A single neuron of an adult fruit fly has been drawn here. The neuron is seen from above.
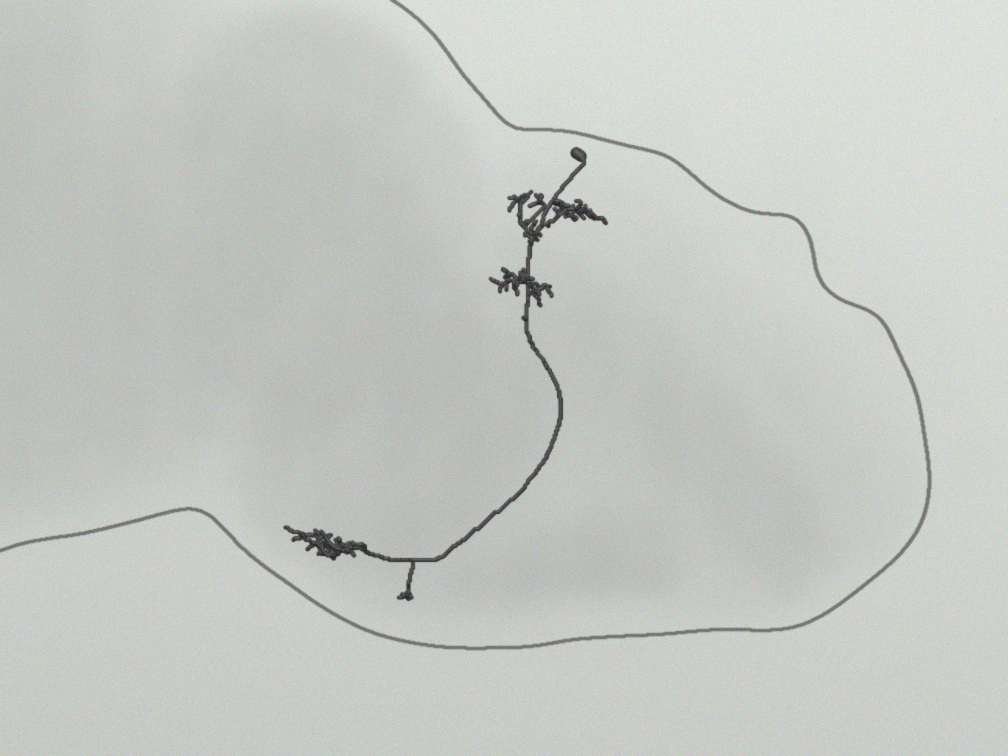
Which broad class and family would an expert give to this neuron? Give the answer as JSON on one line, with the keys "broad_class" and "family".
{"broad_class": "optic-lobe intrinsic neuron", "family": "TmY"}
